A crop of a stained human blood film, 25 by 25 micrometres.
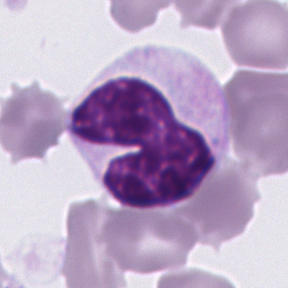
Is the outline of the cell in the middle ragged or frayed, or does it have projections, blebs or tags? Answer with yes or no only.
No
